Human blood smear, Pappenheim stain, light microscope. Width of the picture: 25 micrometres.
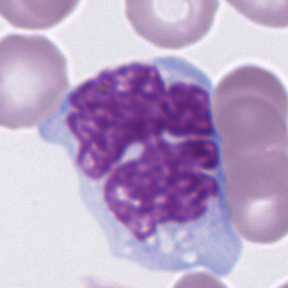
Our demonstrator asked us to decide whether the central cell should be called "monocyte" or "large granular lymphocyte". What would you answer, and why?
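The cell is a monocyte. Its nucleus, about 15 micrometres across, is deeply folded into several irregular lobes.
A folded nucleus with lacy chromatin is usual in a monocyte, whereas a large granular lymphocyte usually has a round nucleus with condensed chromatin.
The folded nucleus therefore sets this cell apart from a large granular lymphocyte. The cytoplasm is pale grey-blue, and its rim is widest below the nucleus, where a few small clear vacuoles lie.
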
